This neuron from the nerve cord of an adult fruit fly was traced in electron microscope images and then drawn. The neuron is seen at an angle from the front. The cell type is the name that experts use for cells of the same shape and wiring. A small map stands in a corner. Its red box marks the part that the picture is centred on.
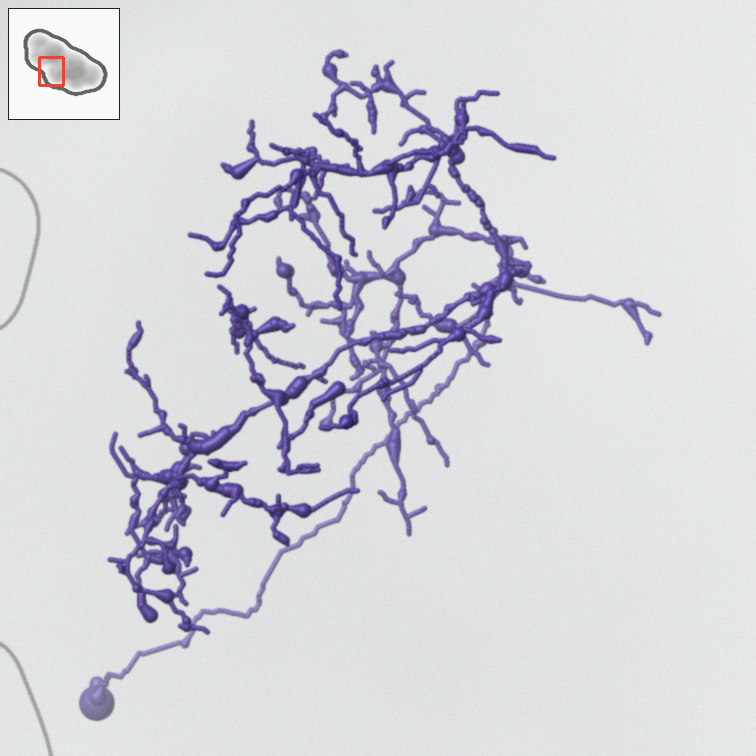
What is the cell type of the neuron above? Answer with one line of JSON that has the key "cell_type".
{"cell_type": "IN21A085"}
